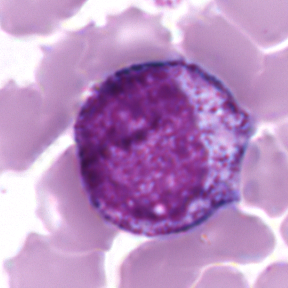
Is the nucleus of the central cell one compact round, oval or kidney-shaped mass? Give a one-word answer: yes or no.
Yes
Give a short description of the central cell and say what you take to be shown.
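Cytoplasm a crescent along right side of cell; pale pinkish-lilac, fine reddish-purple granules scattered through it. Small white dot in lower part of nucleus. Identification: myelocyte.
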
